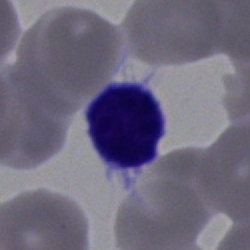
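Lymphocyte: roughly round, I'd say, though the edges look slightly uneven and angular. The whole cell stains a uniform, very dark blue-purple, and I can find no nucleoli within that dark mass. Fine, pale, thread-like strands extend from its top and bottom.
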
